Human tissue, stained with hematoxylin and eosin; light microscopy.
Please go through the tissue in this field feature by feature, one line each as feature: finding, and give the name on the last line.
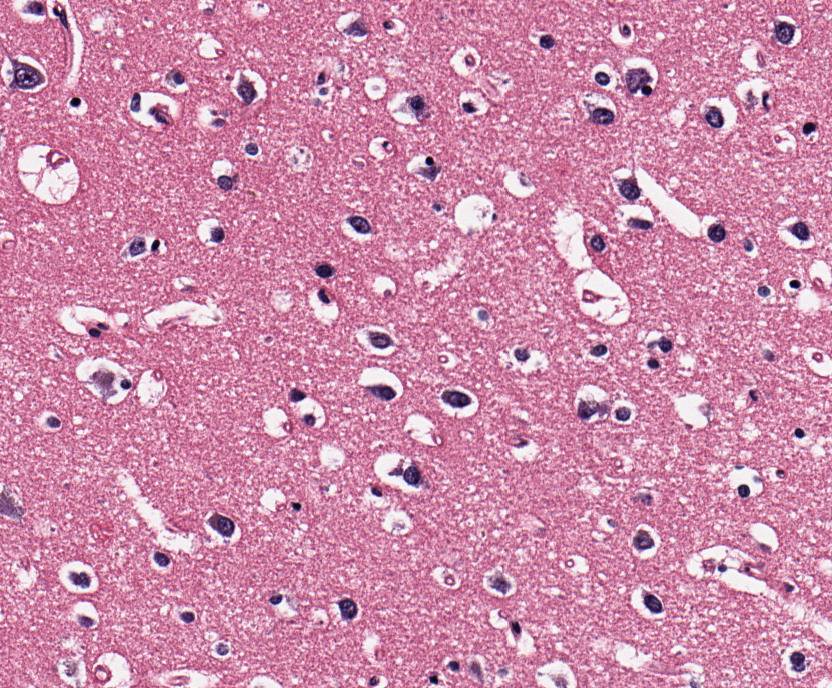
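Background: finely granular, pink, fibrillary
Cells: scattered singly and evenly, no organised units
Larger cells: purplish cytoplasmic rim, some angular, especially mid-field
Their nuclei: round, vesicular, dark nucleolus
Small nuclei: round, dark, little visible cytoplasm
Vessels: thin-walled, oblique, each in a clear space
Name: cerebral cortex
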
